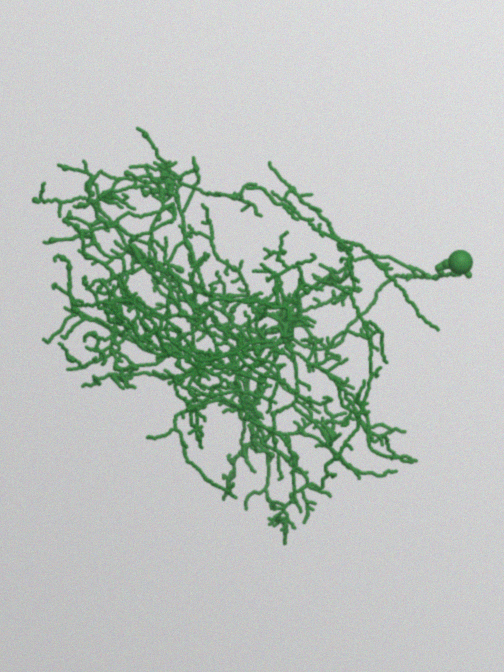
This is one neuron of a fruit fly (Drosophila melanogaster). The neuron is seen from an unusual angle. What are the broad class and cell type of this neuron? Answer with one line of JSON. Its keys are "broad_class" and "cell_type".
{"broad_class": "central-brain intrinsic neuron", "cell_type": "SLP377"}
